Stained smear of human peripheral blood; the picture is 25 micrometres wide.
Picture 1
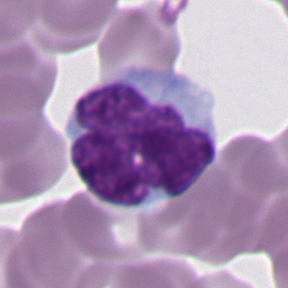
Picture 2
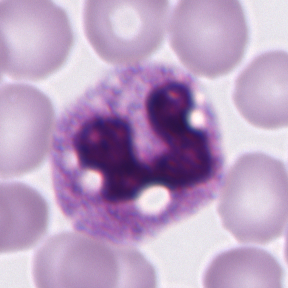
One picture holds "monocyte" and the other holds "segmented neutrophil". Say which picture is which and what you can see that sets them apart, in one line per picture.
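Picture 1 is a monocyte. No distinct granules are visible in the cytoplasm.
Picture 2 is a segmented neutrophil. The cytoplasm is evenly filled with fine violet granules.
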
